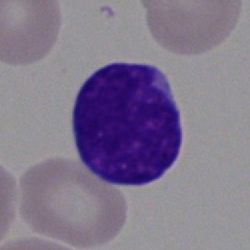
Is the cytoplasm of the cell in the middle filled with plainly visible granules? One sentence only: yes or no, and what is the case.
No, its cytoplasm is free of any visible granules.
